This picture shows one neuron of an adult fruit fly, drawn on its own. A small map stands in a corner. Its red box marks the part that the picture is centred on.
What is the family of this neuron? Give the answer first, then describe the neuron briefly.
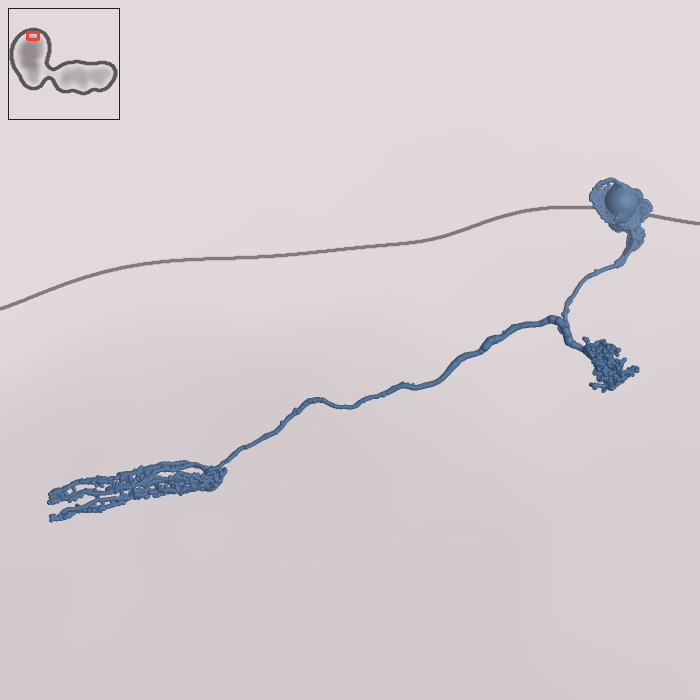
Its family is T. This is an optic-lobe intrinsic neuron. Its cell body lies at the upper right of the picture. In this view it is wider than it is tall.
